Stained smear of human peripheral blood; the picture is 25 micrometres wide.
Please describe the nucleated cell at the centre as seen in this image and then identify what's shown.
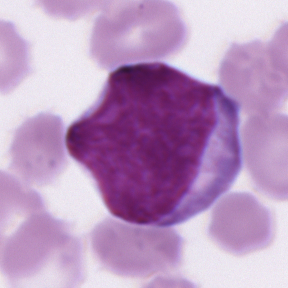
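Finely stippled and lacy, the chromatin shows no coarse dark clumps. The cytoplasm forms a narrow crescent, widest on the right side of the cell. It contains neither granules nor vacuoles. This cell is a myeloblast.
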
